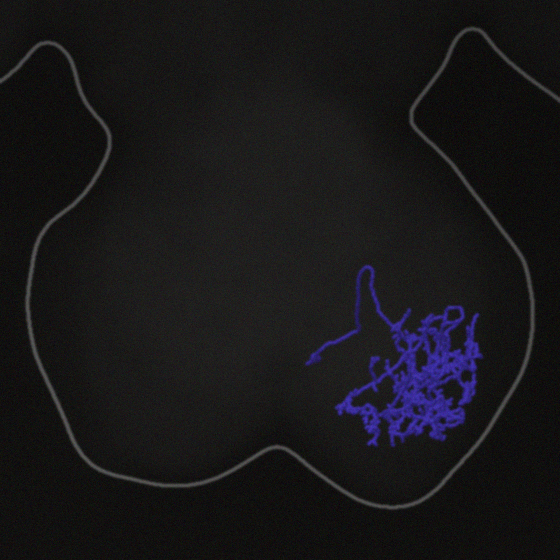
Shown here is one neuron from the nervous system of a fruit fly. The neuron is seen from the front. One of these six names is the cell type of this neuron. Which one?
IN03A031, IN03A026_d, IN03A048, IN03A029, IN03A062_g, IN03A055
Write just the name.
IN03A062_g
